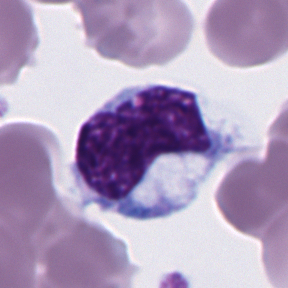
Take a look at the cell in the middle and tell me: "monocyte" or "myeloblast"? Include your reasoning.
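This is a monocyte. Its nucleus fills most of the cell, lies toward the upper left and is indented on its lower right side, giving it a bean-like shape. Within that indentation the cytoplasm looks clear and foamy, like small vacuoles. Along the right edge the cell is ragged, with fine wispy projections.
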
